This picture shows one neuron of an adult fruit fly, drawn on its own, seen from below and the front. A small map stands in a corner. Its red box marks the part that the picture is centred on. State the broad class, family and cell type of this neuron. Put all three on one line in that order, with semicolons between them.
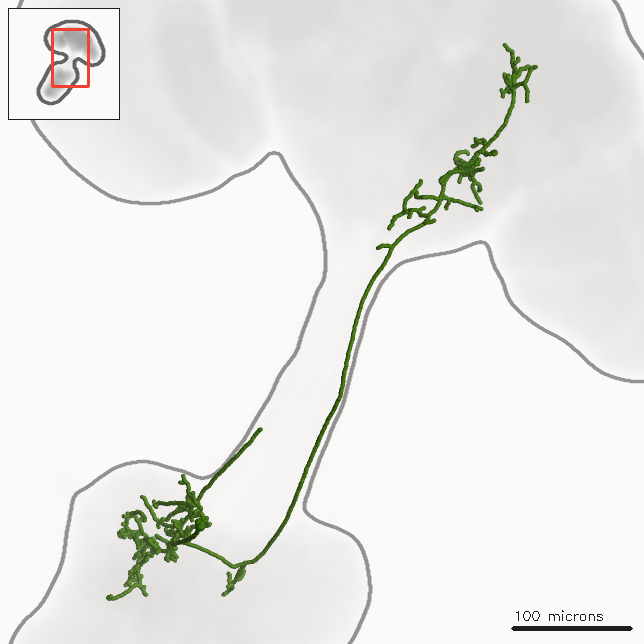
ascending neuron; hemilineage 07B; AN07B037_a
